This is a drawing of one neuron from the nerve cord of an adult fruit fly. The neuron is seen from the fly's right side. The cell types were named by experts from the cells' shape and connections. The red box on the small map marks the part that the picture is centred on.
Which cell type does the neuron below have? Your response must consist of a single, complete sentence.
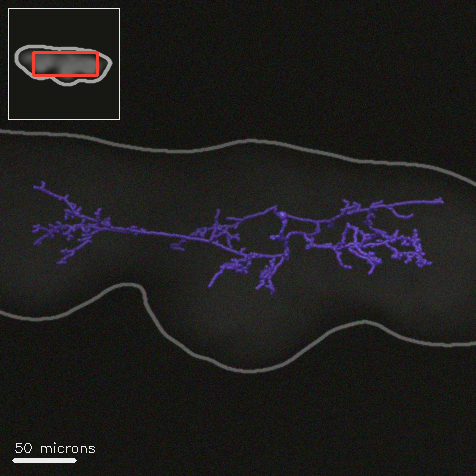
The neuron is typed under the name IN18B037.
